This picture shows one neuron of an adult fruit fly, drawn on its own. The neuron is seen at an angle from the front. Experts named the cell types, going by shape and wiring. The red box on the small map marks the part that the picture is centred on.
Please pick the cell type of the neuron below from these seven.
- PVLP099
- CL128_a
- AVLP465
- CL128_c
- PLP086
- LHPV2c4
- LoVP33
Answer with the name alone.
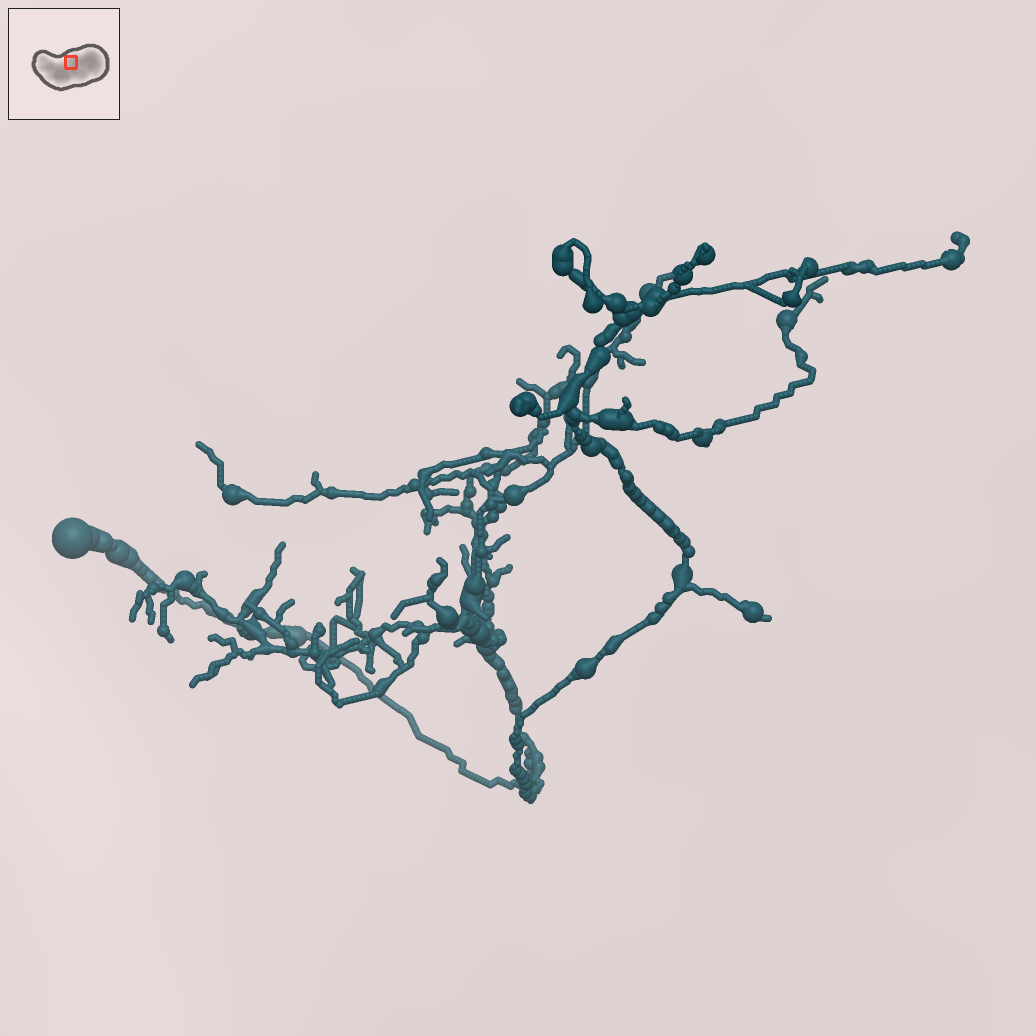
LHPV2c4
